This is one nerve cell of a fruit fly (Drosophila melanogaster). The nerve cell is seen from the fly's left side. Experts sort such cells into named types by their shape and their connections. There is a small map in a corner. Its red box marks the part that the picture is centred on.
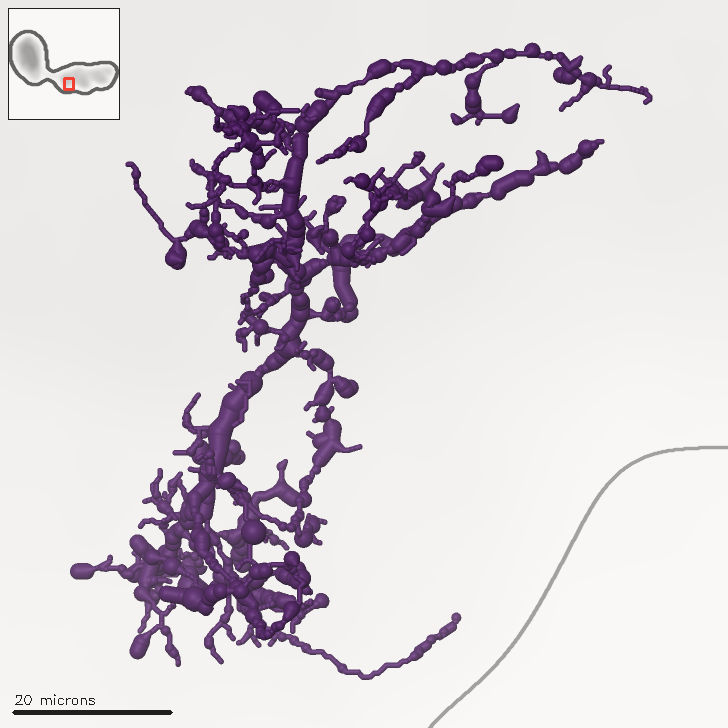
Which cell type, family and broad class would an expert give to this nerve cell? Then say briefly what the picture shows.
Its cell type is IN01B007. Its family is hemilineage 01B. It is a nerve-cord intrinsic neuron. By the scale bar it is about 80 microns tall in this view. In this view it is about as wide as it is tall.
